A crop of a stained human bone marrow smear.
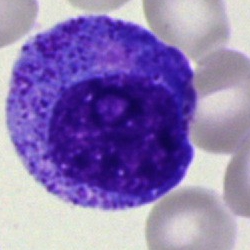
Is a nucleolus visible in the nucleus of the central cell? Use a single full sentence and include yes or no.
Yes, the nucleus of the cell contains at least one visible nucleolus.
